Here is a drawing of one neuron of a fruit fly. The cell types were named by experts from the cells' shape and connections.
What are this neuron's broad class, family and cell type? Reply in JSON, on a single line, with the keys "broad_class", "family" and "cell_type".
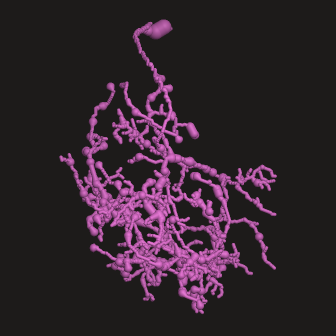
{"broad_class": "central-brain intrinsic neuron", "family": "hemilineage LHp1", "cell_type": "LHPV4a11"}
